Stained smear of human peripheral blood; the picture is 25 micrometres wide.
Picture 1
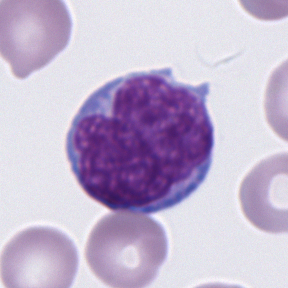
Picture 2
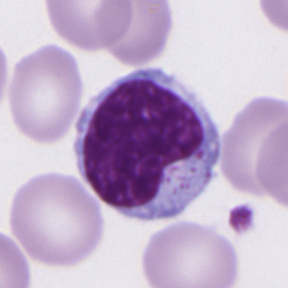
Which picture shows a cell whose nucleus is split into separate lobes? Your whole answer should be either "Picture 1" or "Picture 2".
Picture 1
